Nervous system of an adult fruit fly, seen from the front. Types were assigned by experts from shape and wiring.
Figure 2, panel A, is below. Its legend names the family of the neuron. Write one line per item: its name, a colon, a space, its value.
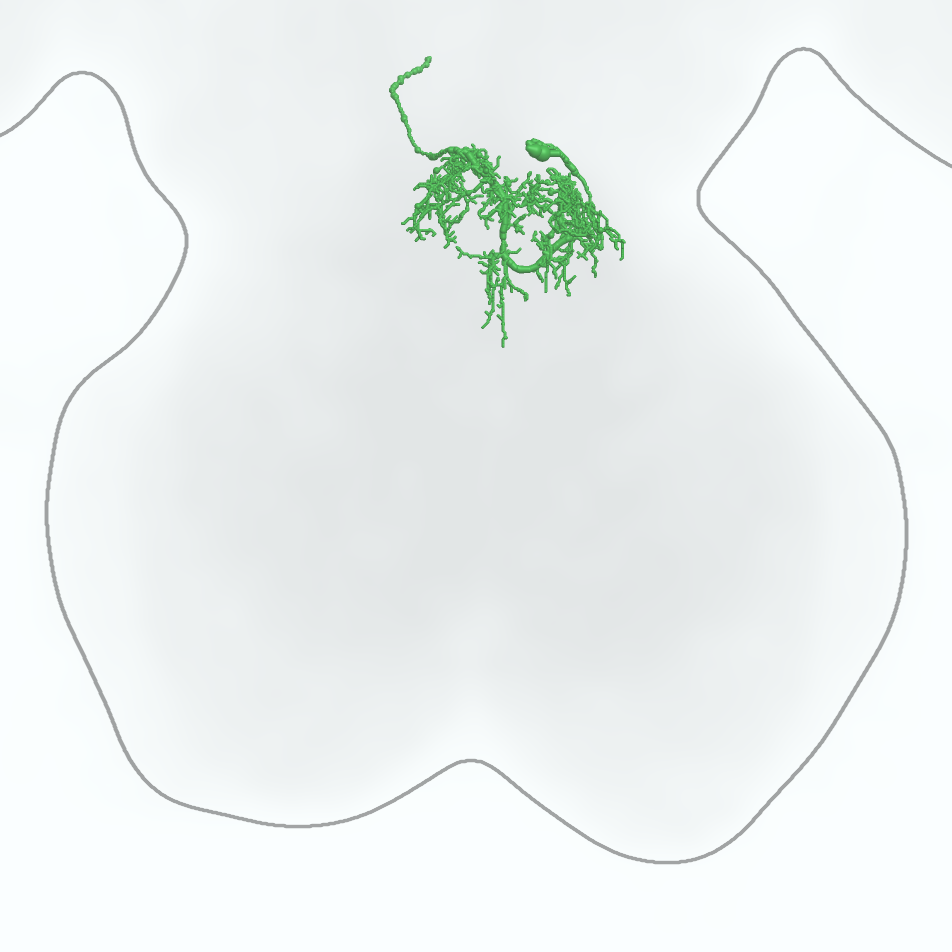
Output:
family: MNad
